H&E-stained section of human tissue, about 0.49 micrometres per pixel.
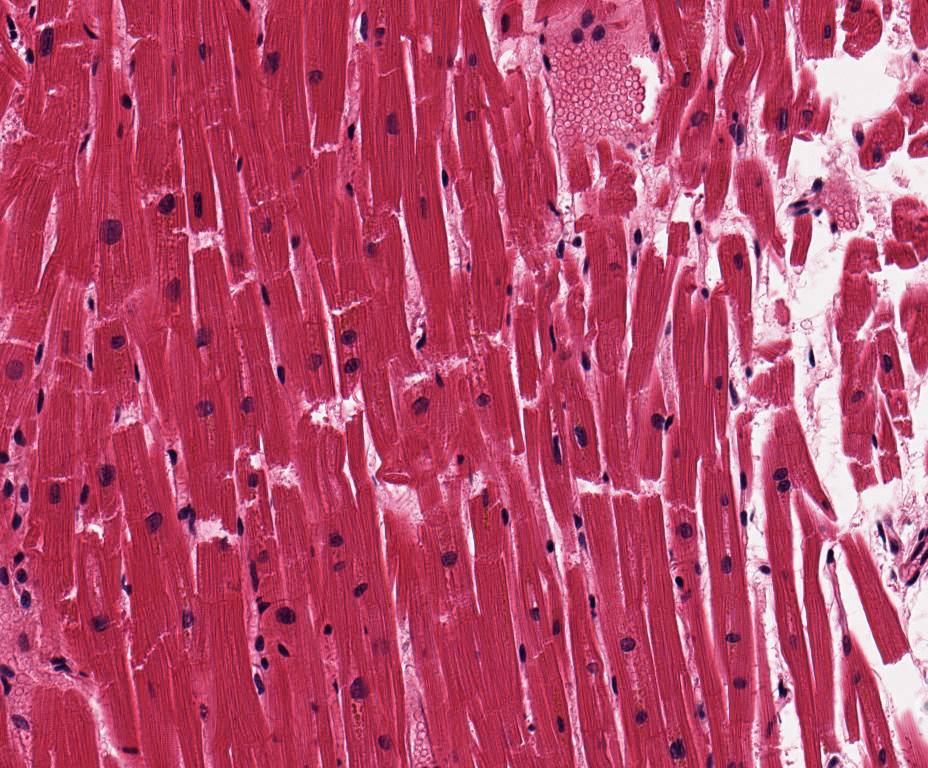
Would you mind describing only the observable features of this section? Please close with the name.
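Fibres: mostly parallel, running from top to bottom of the field. Fibres branch and join neighbouring fibres. Nuclei: one oval nucleus per muscle cell, central in the fibre. Step-like transverse lines cross the fibres at intervals along their length. Section: left ventricle of the heart.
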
